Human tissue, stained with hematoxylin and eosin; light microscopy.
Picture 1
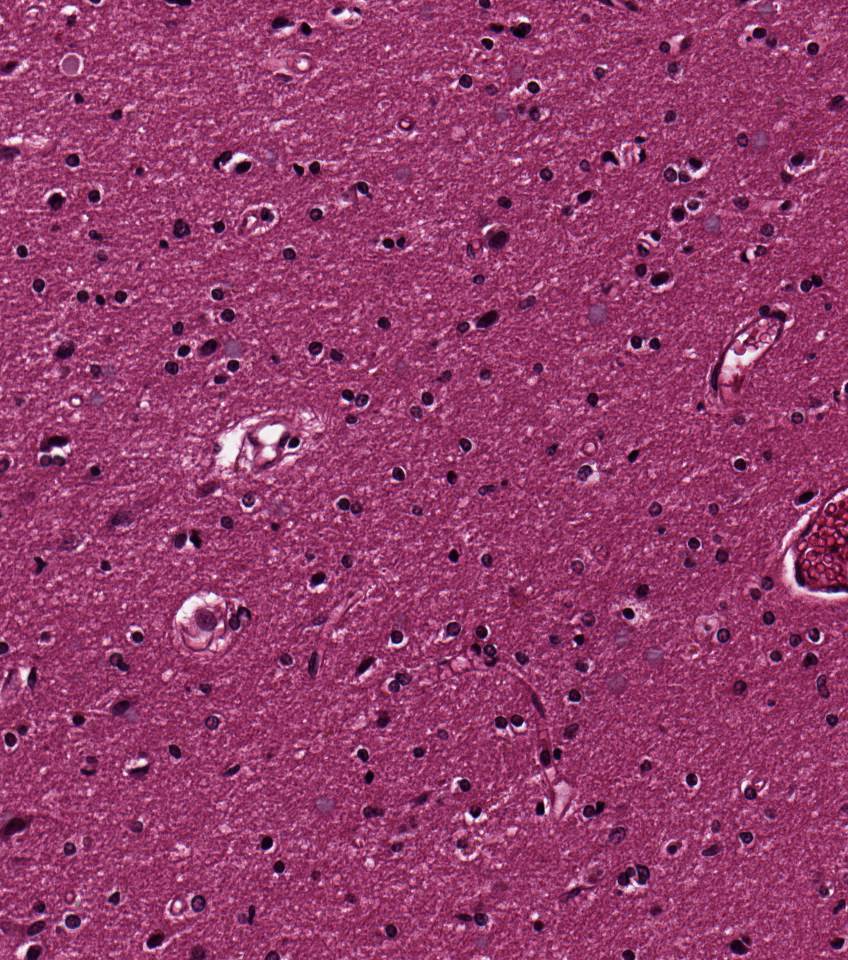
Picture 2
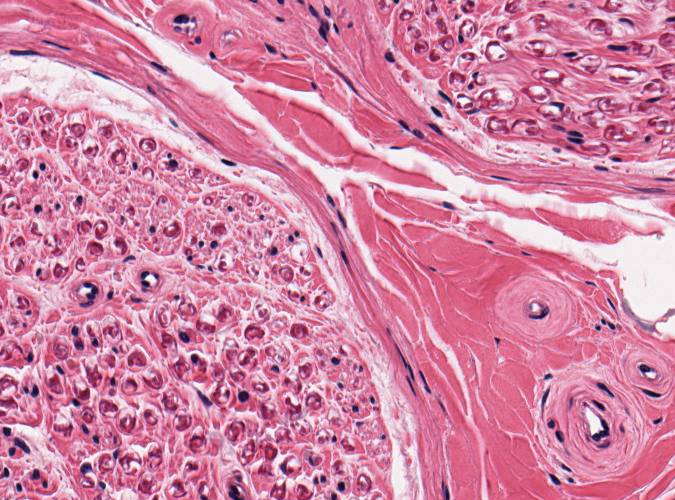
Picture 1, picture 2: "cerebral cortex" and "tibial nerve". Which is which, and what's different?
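The cerebral cortex appears in picture 1; picture 2 shows the tibial nerve. Picture 1: small nuclei are spread fairly evenly, forming neither rows nor sheets. Most cells are small, with round dark nuclei and little visible cytoplasm; many nuclei sit in a narrow clear halo. Lower left: a larger cell with a round nucleus occupies a clear rounded space. Picture 2: within bundles the fibres are cut across, each a round profile with a pale ring around a small central pink dot. Small dark oval nuclei lie scattered among these profiles. A thin layer of flattened cells with elongated dark nuclei bounds each bundle.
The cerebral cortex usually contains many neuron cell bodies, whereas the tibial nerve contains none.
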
